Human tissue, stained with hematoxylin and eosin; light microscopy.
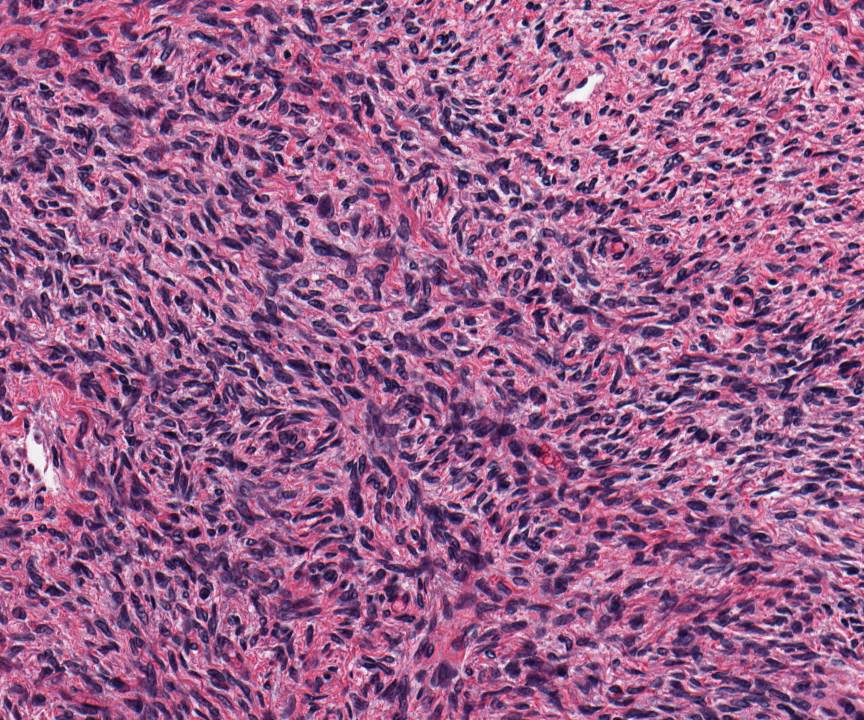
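Ovary. Spindle cells fill the whole field as a dense, highly cellular sheet; I find no border or zone of different tissue. They run in short intersecting bundles and whorls, not one common direction. Nuclei elongated to plump ovoid, dark purple; cytoplasm scant, ill-defined, pale pink.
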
